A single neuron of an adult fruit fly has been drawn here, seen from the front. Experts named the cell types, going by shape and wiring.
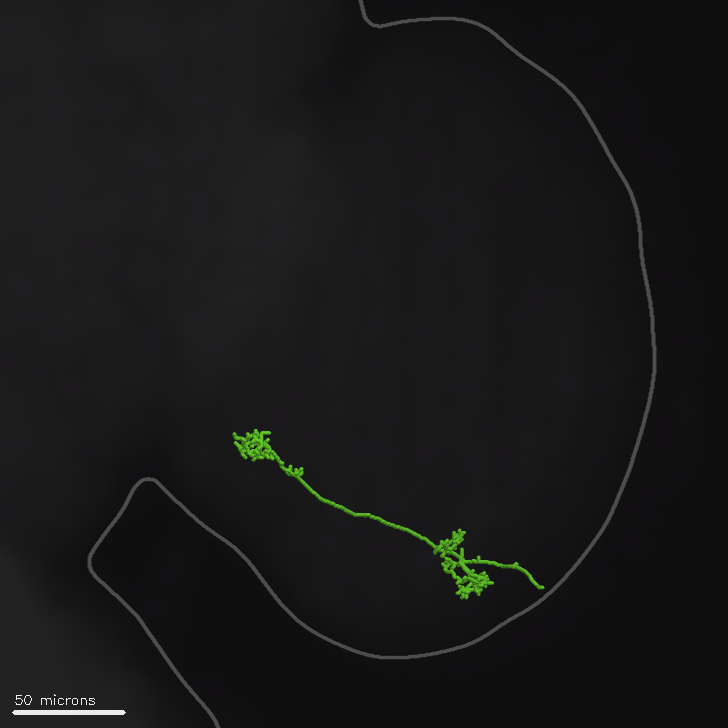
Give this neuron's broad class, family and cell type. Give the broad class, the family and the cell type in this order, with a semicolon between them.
optic-lobe intrinsic neuron; Tm; Tm5Y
